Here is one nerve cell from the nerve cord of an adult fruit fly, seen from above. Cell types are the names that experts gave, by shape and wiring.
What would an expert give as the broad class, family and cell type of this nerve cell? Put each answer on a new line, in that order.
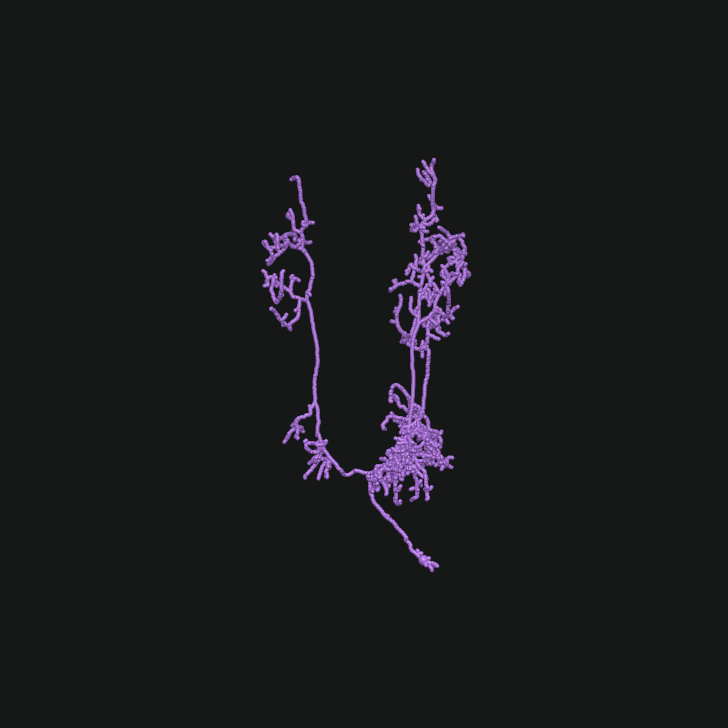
nerve-cord intrinsic neuron
hemilineage 05B
IN05B008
